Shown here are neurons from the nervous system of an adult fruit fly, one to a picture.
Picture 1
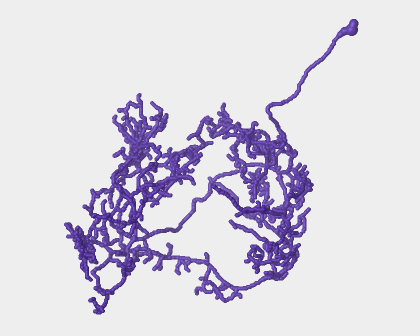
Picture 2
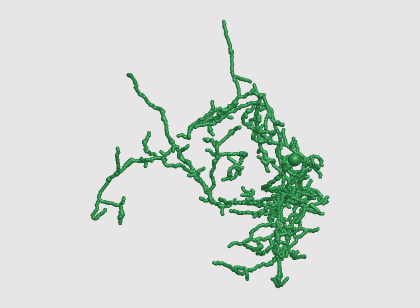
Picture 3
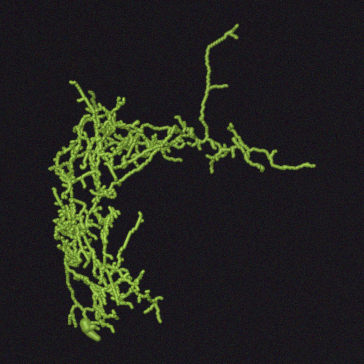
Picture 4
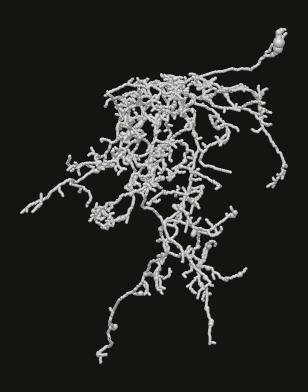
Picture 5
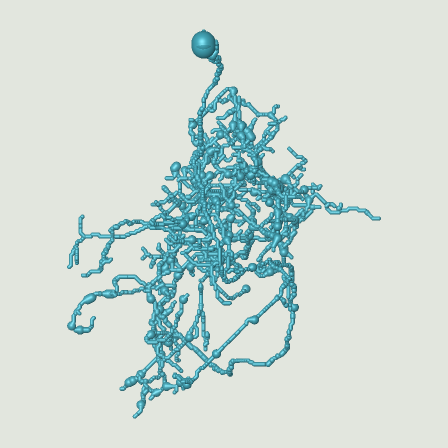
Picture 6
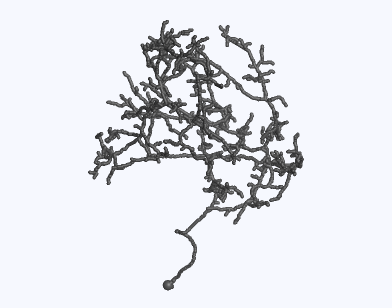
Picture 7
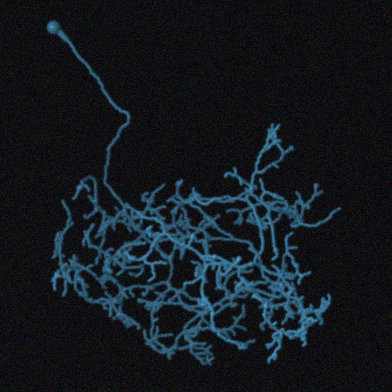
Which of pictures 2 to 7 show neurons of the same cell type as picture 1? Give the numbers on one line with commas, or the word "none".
5, 6, 7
